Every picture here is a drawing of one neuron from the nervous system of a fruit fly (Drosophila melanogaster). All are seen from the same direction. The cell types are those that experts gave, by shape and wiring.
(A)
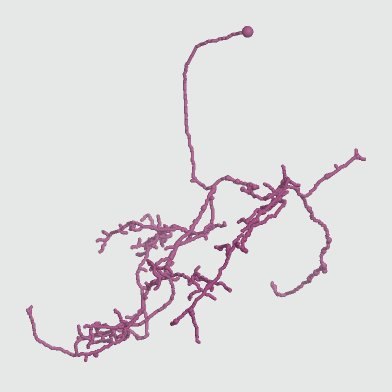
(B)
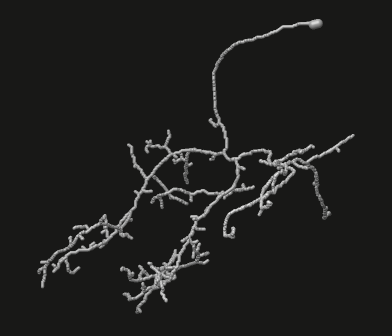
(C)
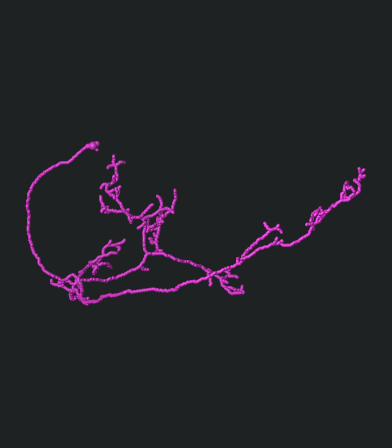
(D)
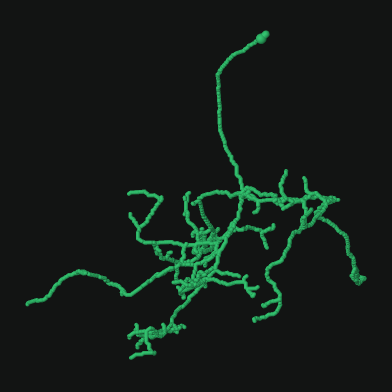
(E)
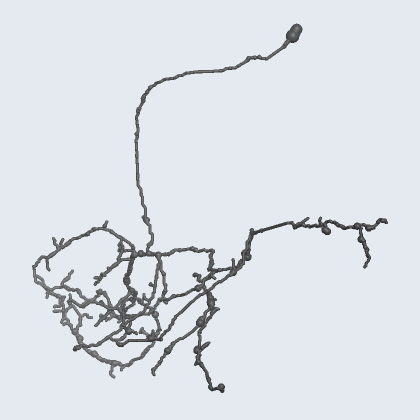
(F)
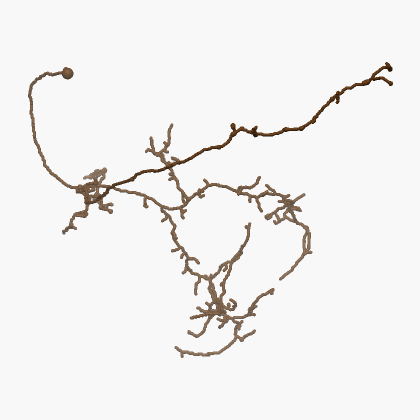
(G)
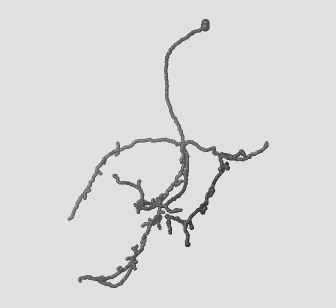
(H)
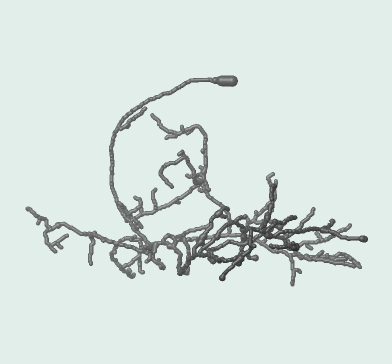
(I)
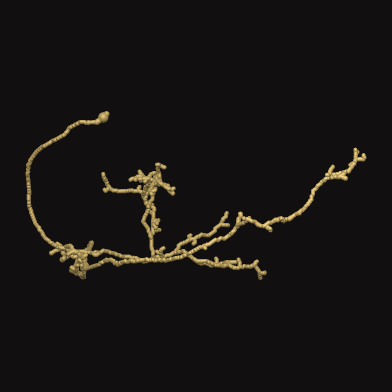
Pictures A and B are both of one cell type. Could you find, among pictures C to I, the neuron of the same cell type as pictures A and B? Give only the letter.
D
